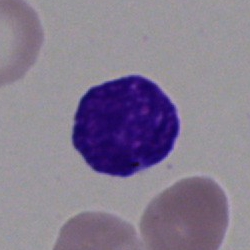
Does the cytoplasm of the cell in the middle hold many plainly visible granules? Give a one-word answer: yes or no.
No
